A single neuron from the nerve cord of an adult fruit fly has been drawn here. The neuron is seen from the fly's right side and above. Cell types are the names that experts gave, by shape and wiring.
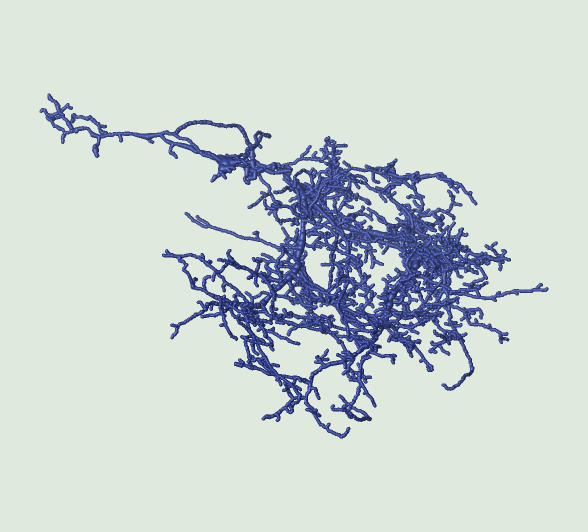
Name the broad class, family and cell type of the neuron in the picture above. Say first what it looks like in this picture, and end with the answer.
The picture shows more than a hundred branch ends. As drawn here it is wider than it is tall. Its broad class is nerve-cord intrinsic neuron. The family is hemilineage 19B. It is of cell type IN19B008.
